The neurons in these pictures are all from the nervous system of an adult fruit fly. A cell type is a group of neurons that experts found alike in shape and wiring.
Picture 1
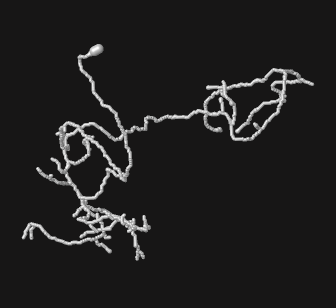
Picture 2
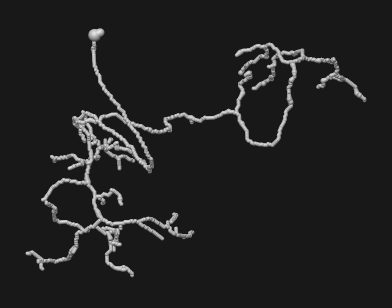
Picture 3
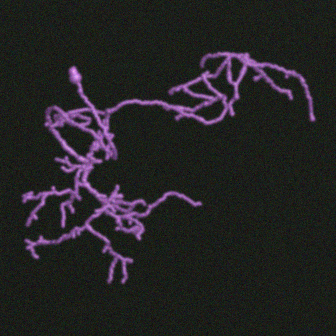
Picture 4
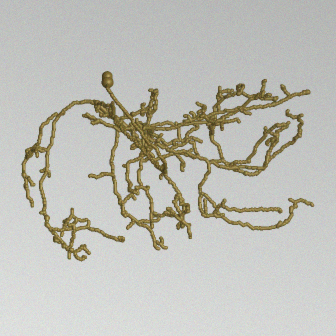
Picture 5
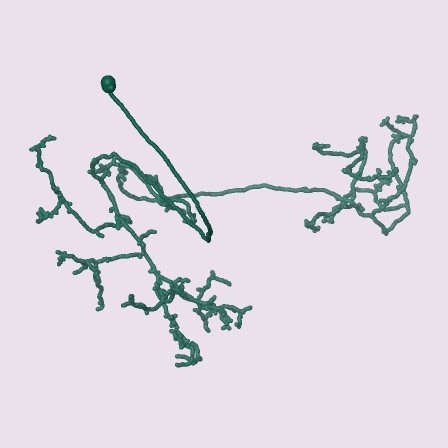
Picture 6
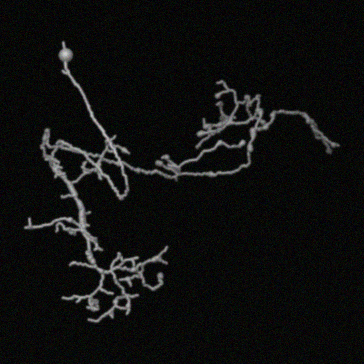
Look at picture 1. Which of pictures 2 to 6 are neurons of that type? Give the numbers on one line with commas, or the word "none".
2, 3, 6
